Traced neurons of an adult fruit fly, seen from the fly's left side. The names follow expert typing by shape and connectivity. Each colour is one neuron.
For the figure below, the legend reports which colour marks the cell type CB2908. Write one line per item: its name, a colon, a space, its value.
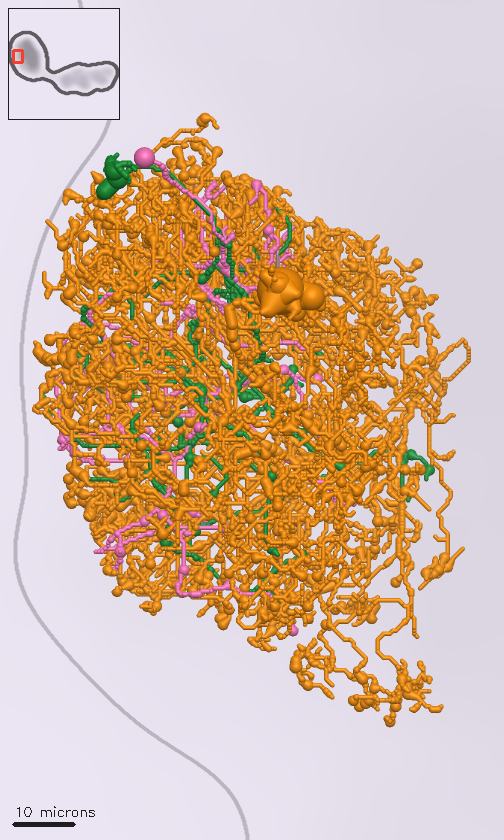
colour: green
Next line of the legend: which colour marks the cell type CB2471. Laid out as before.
colour: pink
